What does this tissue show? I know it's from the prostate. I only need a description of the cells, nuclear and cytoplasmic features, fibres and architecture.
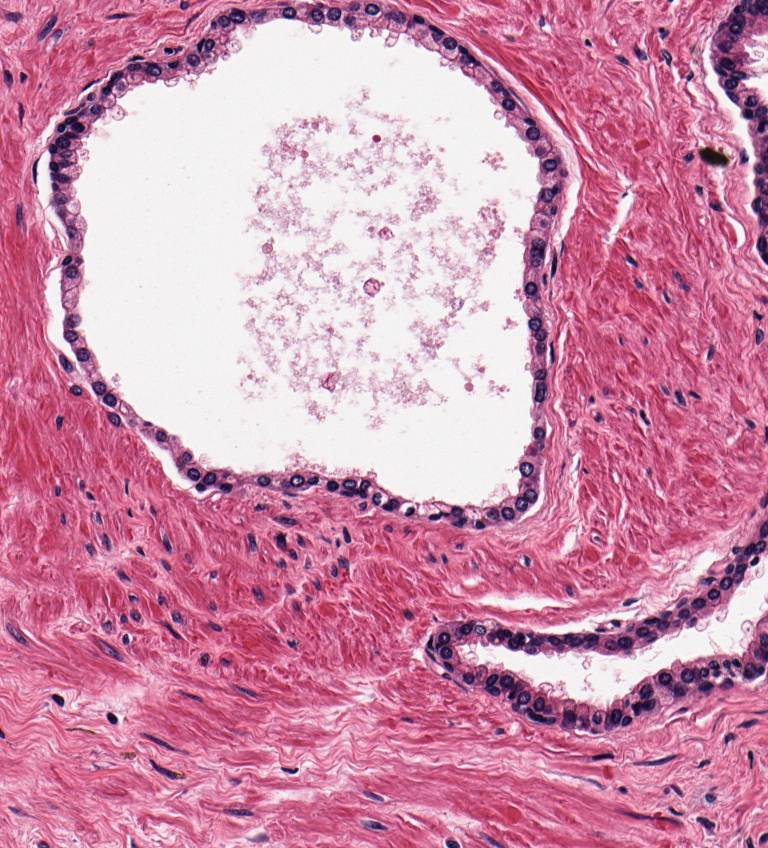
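A single large, rounded, dilated gland occupies most of the upper left, and a narrower elongated gland crosses the lower right. Both are lined by a thin layer of cuboidal to low columnar cells with round, dark-staining nuclei. The large gland's lining runs smoothly, without papillary infoldings.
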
